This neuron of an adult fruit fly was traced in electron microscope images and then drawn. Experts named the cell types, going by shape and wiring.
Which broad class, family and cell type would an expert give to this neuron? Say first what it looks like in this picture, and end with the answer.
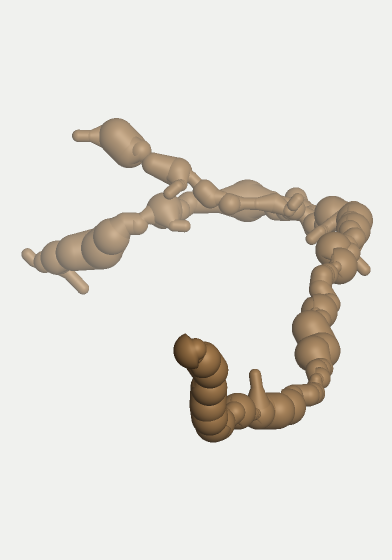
The drawing shows no cell body. There are a dozen or fewer branch ends. It is a sensory neuron entering the brain. The name of its family is class mechanosensory. The cell type is JO-B1_a.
